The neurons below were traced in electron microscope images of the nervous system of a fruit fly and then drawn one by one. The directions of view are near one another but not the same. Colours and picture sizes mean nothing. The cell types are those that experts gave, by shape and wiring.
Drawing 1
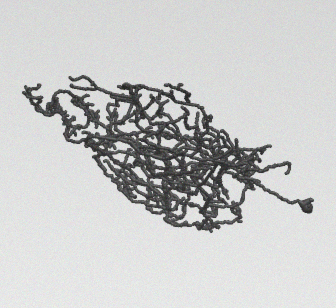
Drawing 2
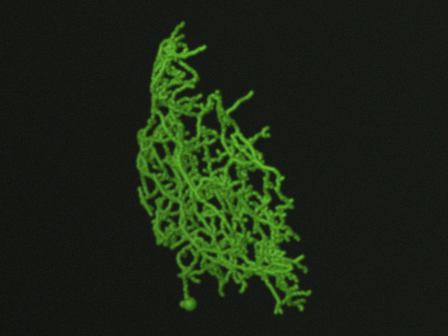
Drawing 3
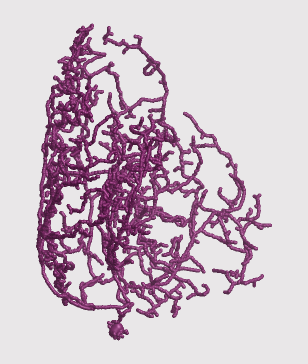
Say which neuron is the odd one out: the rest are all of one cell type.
3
